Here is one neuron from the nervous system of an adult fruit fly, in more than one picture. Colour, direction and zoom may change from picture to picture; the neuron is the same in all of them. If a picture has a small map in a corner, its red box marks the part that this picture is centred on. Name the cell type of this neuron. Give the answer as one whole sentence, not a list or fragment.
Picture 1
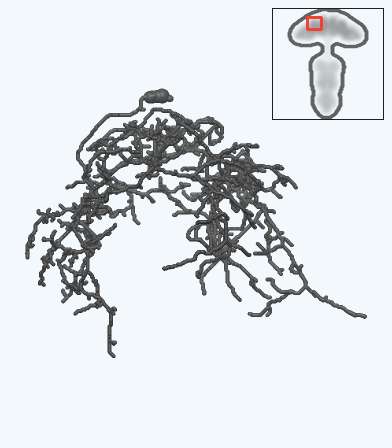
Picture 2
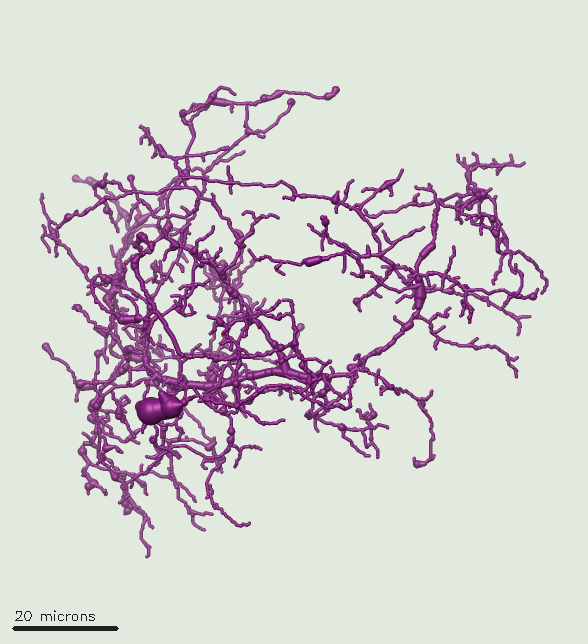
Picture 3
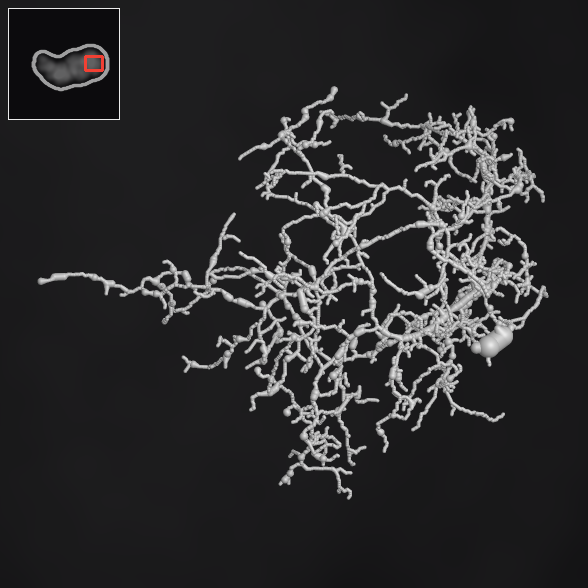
This particular neuron has the cell type AVLP285.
